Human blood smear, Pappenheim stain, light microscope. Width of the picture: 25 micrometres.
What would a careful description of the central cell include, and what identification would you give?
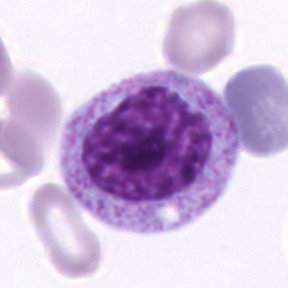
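Round, smooth outline on this one. The nucleus is roughly oval, no lobes, and the chromatin is coarse, dark clumps with paler areas between them. There's also a single small clear vacuole in the cytoplasm near the lower edge. That's a myelocyte.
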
